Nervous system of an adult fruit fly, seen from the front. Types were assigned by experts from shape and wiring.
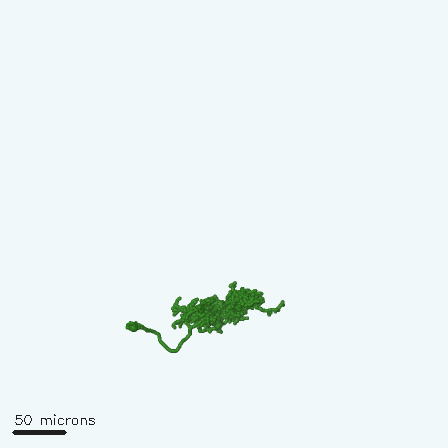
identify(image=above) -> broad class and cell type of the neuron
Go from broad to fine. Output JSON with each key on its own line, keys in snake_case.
{
 "broad_class": "central-brain intrinsic neuron",
 "cell_type": "GNG032"
}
